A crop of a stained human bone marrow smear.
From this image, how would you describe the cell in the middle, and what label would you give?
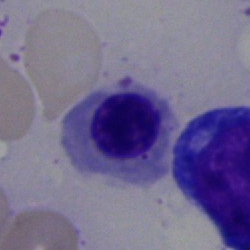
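Outline: irregular and somewhat angular rather than smoothly round. Chromatin: dense, staining dark purple. Cytoplasm: pale grey-blue, its rim wider below the nucleus than above it. Name: erythroblast.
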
